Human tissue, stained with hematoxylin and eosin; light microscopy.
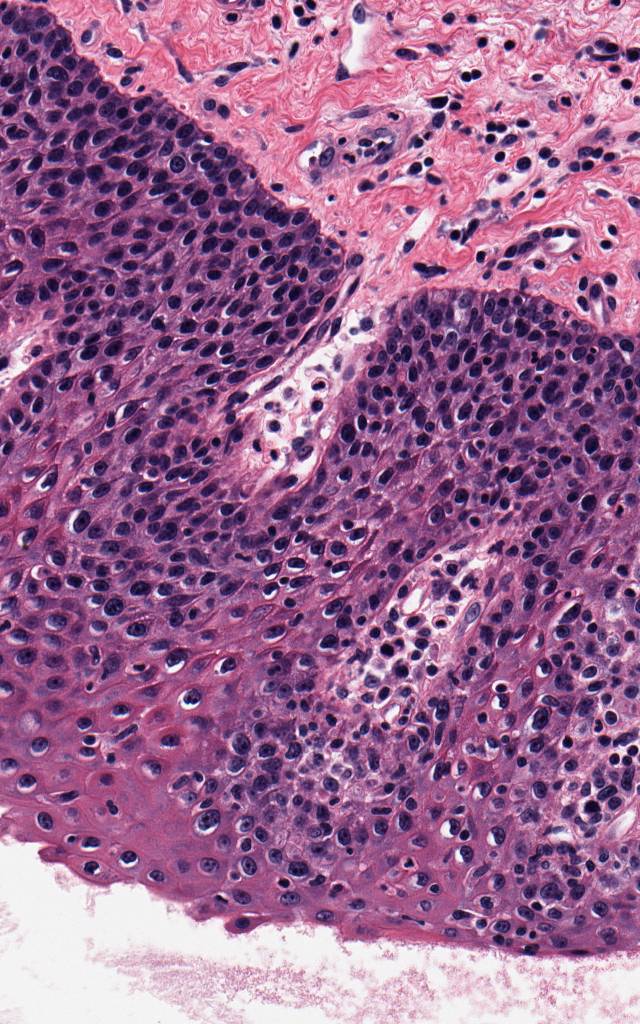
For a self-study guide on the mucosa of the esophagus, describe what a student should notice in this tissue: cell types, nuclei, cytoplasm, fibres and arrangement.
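Epithelial cells are crowded, with dark oval nuclei through much of the thickness, most markedly centre and right. A narrow tongue of loose stroma with small vessels reaches from upper right into the epithelium centrally. The bottom surface bears a thin pink layer, no thick keratin.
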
